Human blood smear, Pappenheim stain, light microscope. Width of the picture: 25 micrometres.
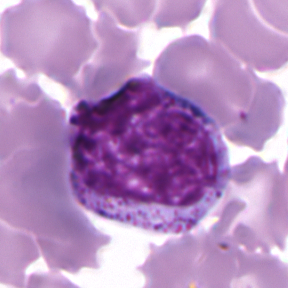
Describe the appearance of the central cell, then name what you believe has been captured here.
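Nucleus single, unlobed. Cytoplasm a narrow crescent along the lower cell edge, holding many small reddish-purple granules; pale between them. Cell: myelocyte.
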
